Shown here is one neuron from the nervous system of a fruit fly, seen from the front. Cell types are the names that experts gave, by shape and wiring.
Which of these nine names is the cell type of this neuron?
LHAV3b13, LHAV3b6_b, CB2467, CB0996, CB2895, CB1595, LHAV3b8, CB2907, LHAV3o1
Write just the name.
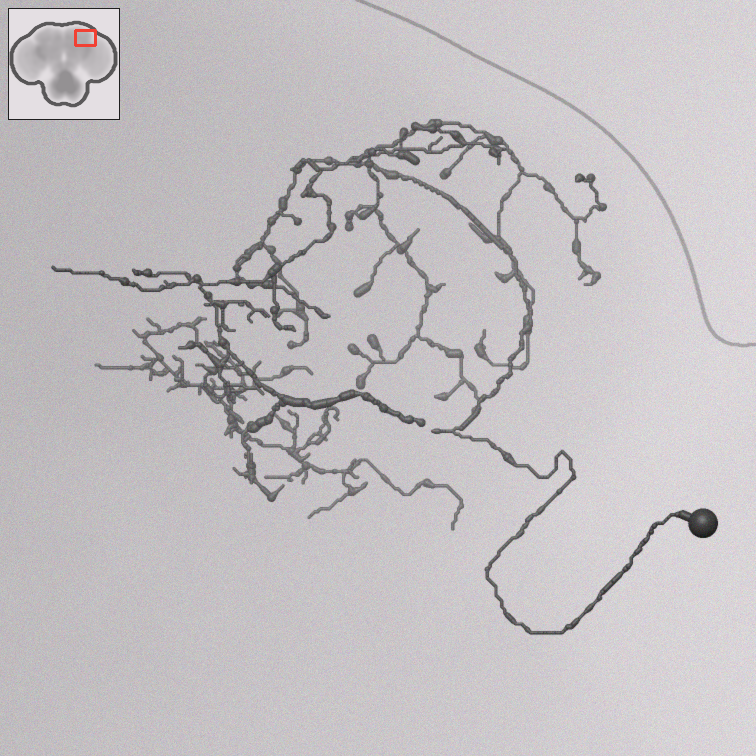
LHAV3o1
